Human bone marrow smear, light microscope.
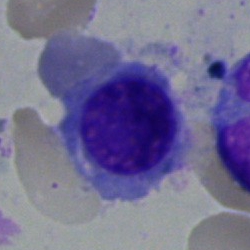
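Erythroblast, centre of a bone marrow smear. Its chromatin is dark purple, mottled with small scattered paler patches, it seems. The blue cytoplasm forms a rim broader at lower left than upper right, and the outer edge looks ragged, with small irregular projections.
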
